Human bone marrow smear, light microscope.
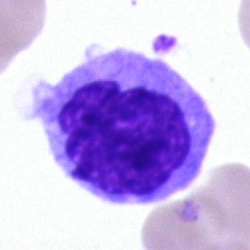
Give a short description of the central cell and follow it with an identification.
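The nucleus occupies most of the cell, and its outline carries a shallow notch at the top. Its chromatin is coarse and clumped, with paler gaps separating the clumps. Small pale blebs project from the upper-left edge of the cell. This cell is a monocyte.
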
